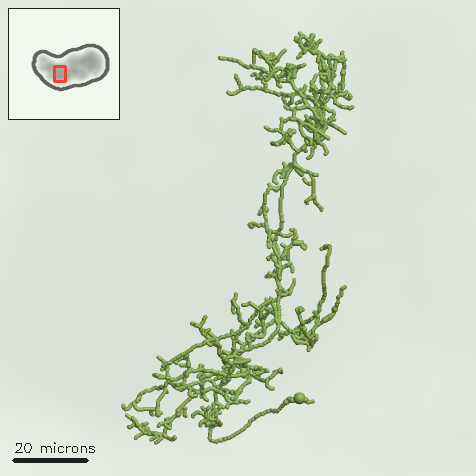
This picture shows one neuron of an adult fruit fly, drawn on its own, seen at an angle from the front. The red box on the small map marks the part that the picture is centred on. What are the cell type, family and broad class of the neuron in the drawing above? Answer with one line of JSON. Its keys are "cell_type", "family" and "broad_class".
{"cell_type": "IN13A052", "family": "hemilineage 13A", "broad_class": "nerve-cord intrinsic neuron"}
